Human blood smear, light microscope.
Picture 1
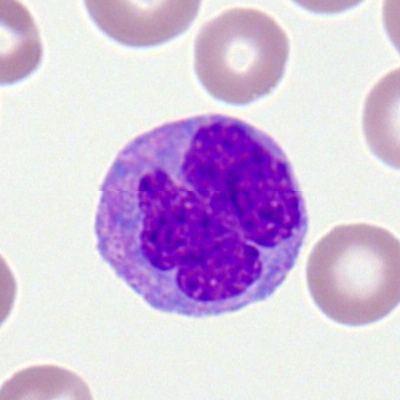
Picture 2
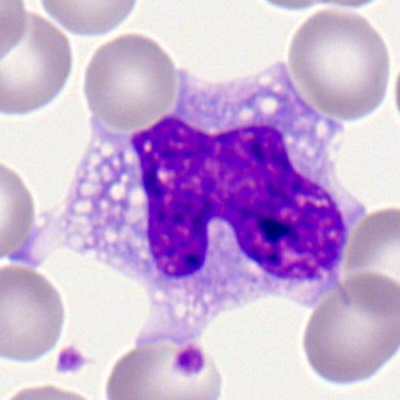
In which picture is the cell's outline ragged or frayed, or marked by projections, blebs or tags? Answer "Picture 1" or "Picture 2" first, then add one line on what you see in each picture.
Picture 2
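Picture 1: The cell outline is round with a smooth edge.
Picture 2: The cell outline is irregular, with several angular projections between neighbouring red cells.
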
